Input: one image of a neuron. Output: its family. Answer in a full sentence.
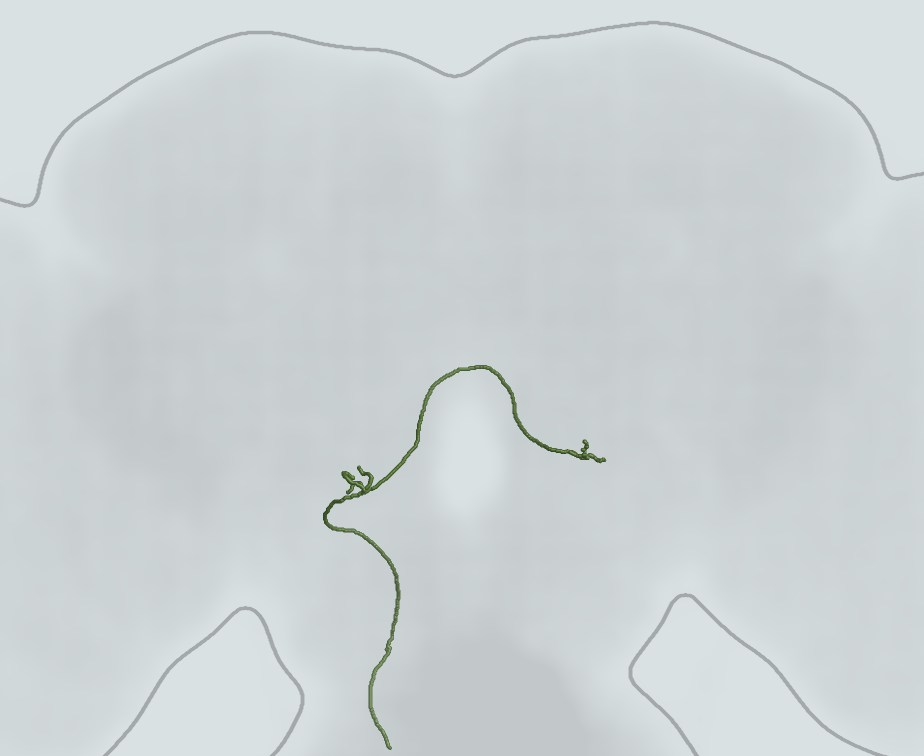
The family is class olfactory.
